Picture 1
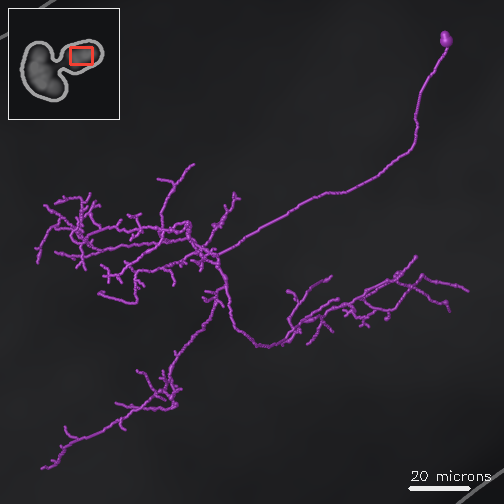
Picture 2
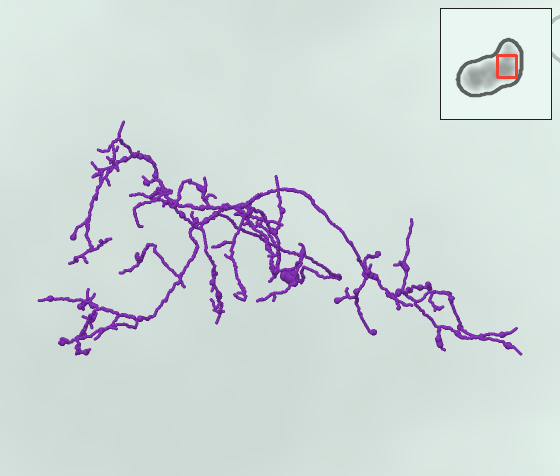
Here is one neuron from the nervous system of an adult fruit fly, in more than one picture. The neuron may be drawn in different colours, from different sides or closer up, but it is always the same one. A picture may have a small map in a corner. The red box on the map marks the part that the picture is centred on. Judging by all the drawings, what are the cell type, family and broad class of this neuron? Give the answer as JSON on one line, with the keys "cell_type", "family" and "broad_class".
{"cell_type": "IN12B063_a", "family": "hemilineage 12B", "broad_class": "nerve-cord intrinsic neuron"}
